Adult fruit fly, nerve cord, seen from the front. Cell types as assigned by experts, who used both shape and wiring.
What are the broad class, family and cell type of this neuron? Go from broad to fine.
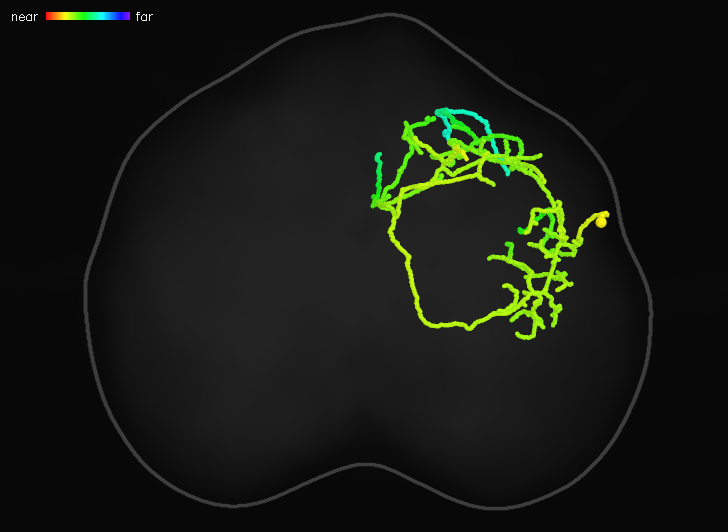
nerve-cord intrinsic neuron; hemilineage 17A; IN17A116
